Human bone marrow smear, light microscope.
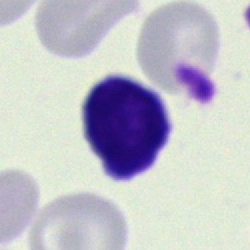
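Lymphocyte, central cell, stained human bone marrow smear. Nucleus occupies nearly the whole cell. Nucleoli not visible. Cytoplasm scant, barely visible as a rim around the nucleus. No granules seen.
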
